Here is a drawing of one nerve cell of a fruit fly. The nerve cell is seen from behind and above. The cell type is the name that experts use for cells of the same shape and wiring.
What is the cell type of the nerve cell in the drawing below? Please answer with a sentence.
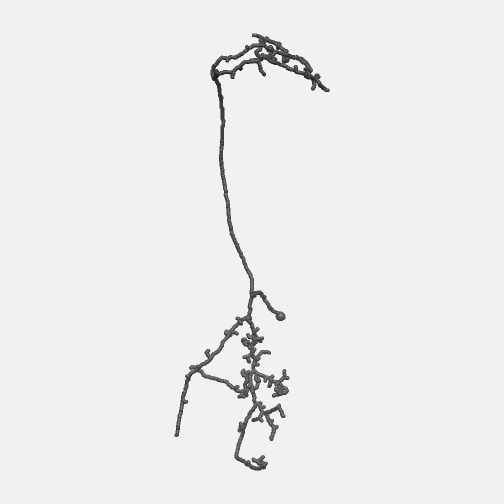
The cell type is GNG595.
